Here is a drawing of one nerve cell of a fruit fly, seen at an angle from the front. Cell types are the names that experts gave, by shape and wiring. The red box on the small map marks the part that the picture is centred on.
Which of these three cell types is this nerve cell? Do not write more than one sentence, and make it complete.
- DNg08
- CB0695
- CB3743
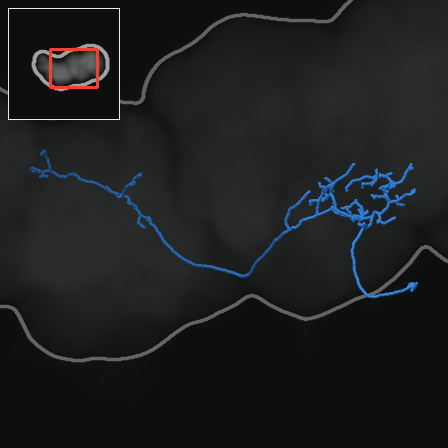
By its cell type, the nerve cell is DNg08.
